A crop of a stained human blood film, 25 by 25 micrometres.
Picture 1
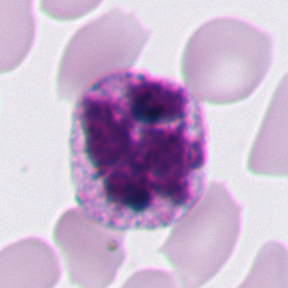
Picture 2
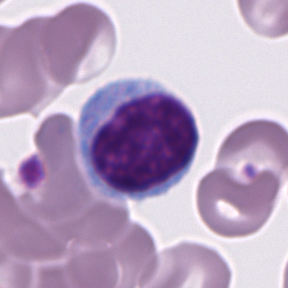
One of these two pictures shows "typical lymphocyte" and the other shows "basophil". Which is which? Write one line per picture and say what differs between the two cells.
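Picture 1 shows a basophil: The nucleus is divided into several lobes.
Picture 2 shows a typical lymphocyte: The nucleus is oval with a smooth, unindented edge.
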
